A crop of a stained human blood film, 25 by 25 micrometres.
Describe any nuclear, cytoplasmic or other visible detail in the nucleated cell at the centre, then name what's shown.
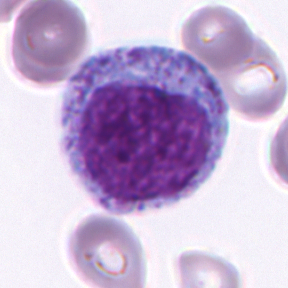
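Single rounded nucleus, no lobes, about 11 micrometres across. Fills most of the cell; a moderate rim of cytoplasm remains. Cytoplasm pale bluish-grey, numerous fine purple granules scattered through it. Promyelocyte.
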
